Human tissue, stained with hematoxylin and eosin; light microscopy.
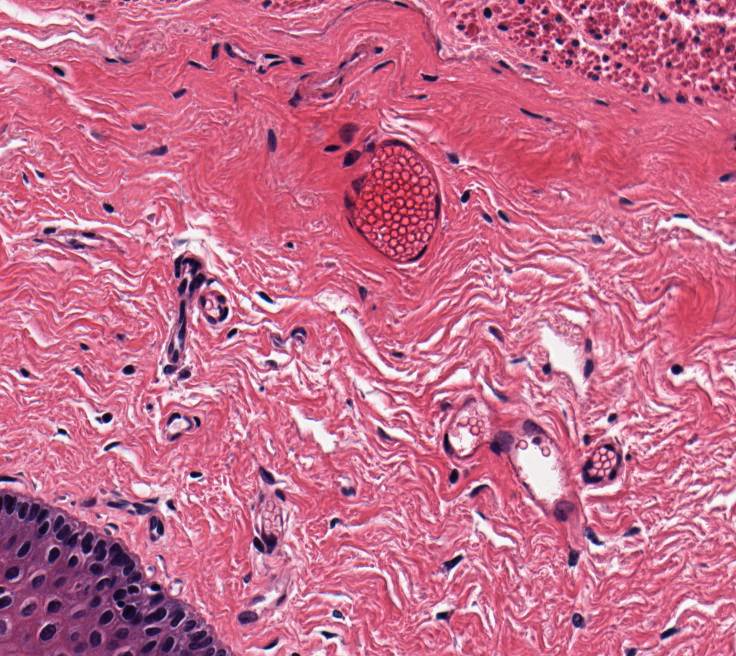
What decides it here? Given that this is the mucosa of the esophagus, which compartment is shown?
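What you're looking at is loose connective tissue. See the small, thin-walled vessels with narrow lumens in the lower half, and the dark, spindle-shaped fibroblast nuclei sparse between the collagen bundles.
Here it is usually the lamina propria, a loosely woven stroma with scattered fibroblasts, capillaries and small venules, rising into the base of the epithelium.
In the lower left corner is a curved edge of that epithelium, closely packed purple cells with rounded nuclei.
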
